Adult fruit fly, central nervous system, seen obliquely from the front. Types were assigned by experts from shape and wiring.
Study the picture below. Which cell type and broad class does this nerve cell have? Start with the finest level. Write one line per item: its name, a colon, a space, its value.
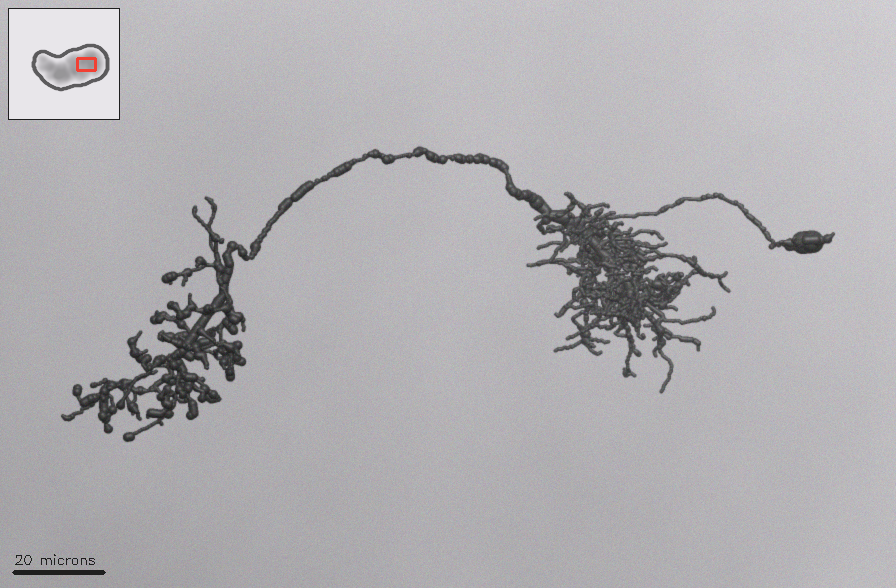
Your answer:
cell type: LAL076
broad class: central-brain intrinsic neuron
